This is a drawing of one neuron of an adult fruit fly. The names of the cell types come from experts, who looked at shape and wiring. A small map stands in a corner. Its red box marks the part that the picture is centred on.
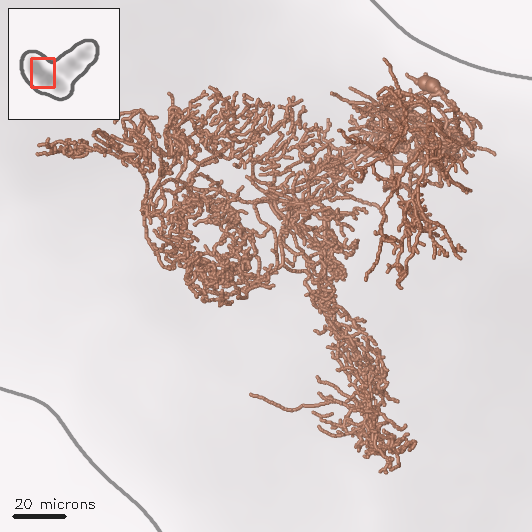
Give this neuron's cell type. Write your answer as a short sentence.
The cell type is ExR3.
